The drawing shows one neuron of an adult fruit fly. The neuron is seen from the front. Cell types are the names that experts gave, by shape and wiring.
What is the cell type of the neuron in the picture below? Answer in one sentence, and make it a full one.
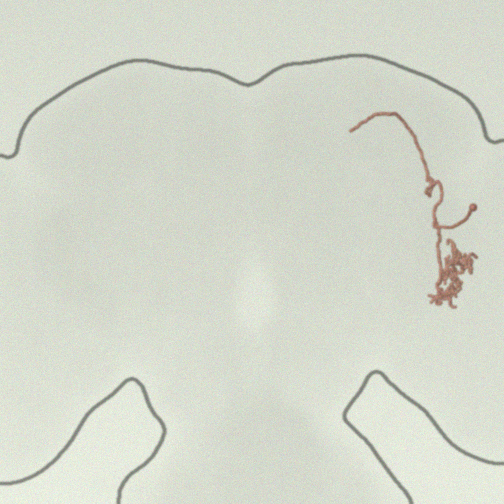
Typed by cell type, the neuron is LoVP6.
